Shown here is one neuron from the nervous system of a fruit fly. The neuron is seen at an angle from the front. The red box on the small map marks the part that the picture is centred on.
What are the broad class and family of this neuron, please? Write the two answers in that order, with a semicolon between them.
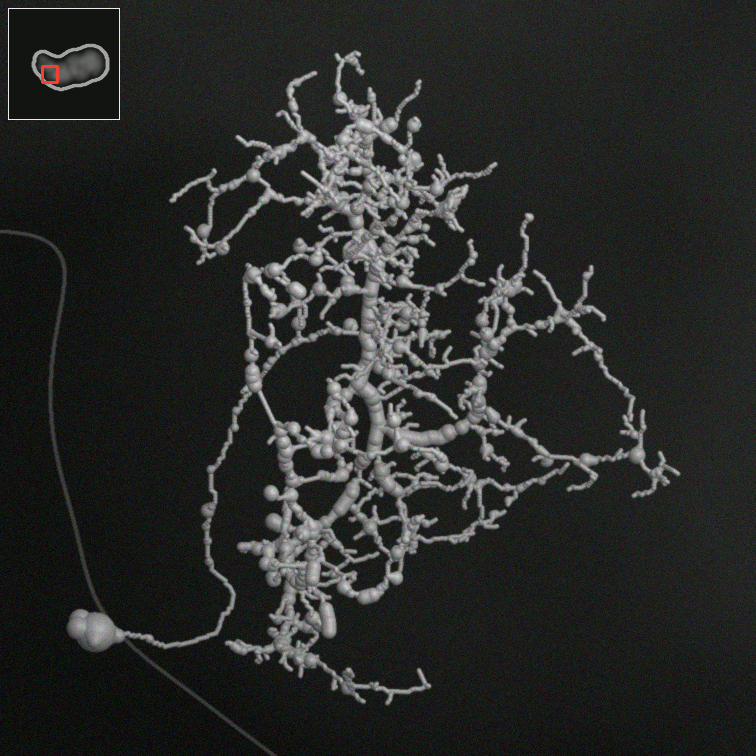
nerve-cord intrinsic neuron; hemilineage 20A.22A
